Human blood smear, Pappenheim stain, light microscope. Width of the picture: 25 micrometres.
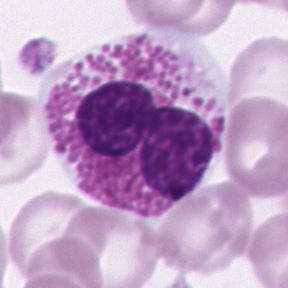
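Eosinophil, the central cell. Its outline strikes me as roughly round and smooth. Numerous round granules crowd the cytoplasm around the nucleus, whose chromatin looks dark purple and coarsely clumped. I notice, too, that the right lobe sits lower than the left one.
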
